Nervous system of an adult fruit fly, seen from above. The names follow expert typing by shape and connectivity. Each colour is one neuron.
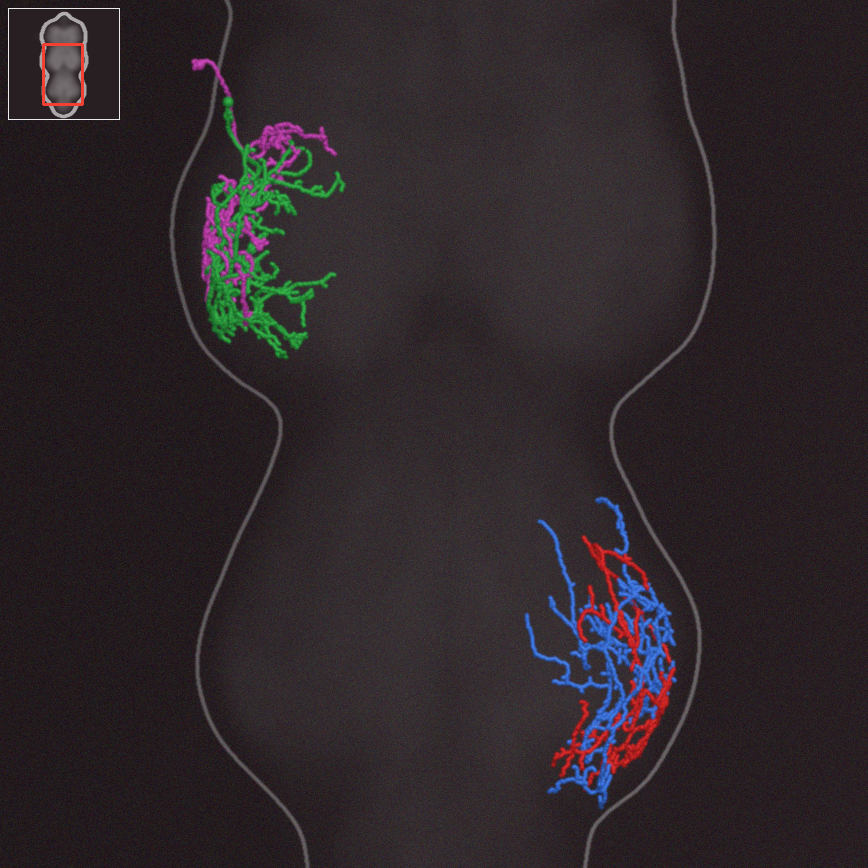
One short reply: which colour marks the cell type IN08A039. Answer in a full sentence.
The colour is magenta.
